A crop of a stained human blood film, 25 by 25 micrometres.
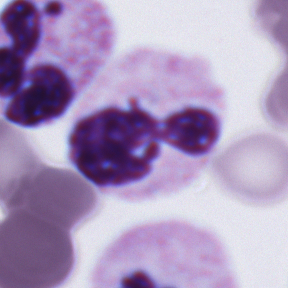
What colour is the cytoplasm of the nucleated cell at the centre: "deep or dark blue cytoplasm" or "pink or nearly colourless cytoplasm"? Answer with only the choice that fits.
Pink or nearly colourless cytoplasm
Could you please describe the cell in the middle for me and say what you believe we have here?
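Roughly round in outline, this cell has a two-lobed nucleus, its left lobe larger than the right. Coarse clumps of dark purple chromatin fill it, and a small dark spike projects up from the nucleus's top edge. It is a segmented neutrophil.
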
